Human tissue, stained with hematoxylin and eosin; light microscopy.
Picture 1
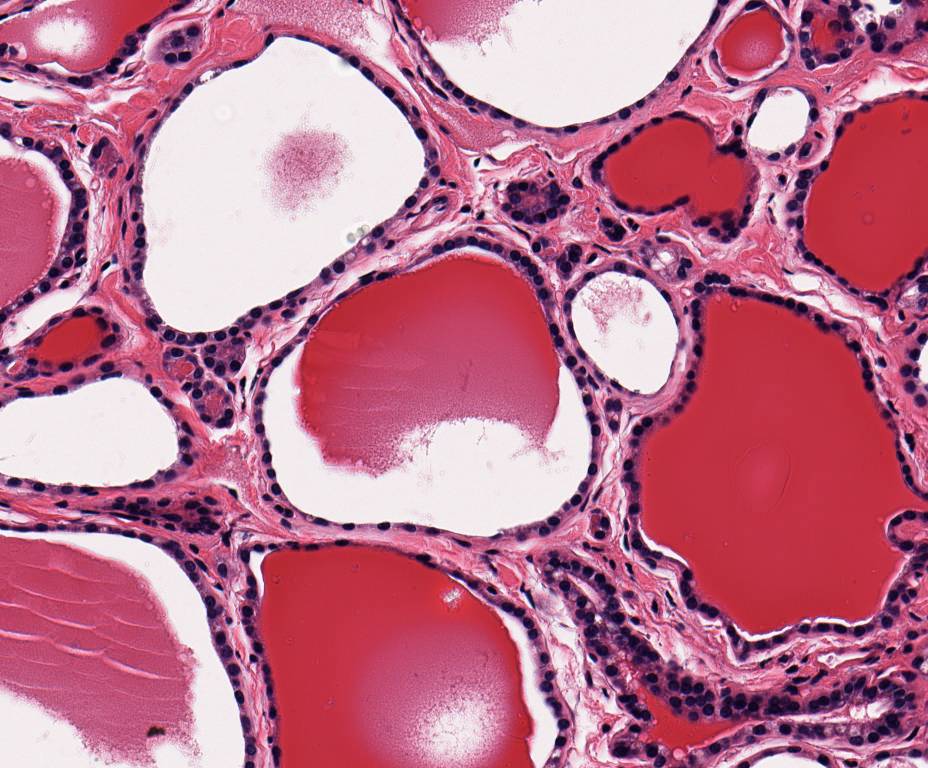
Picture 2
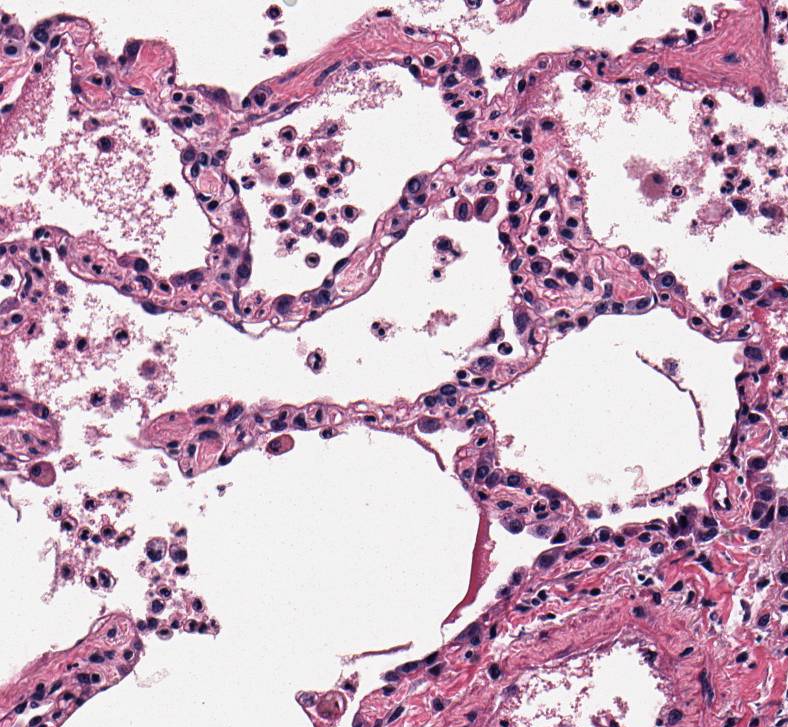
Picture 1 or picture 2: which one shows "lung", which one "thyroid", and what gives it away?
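The thyroid is shown in picture 1 and the lung in picture 2. Closely packed rounded follicles of widely varying size make up the whole thyroid field, each lined by a single layer of flattened to low cuboidal cells with small, round, darkly stained nuclei; near the lower right edge the follicles are smaller and their nuclei more crowded. The lung, in contrast, consists of large, irregular open spaces divided by thin, branching septa with pink collagen cores, which broaden into a fibrous band at the lower right. Within these spaces lie loose clusters of rounded cells with round nuclei and pink cytoplasm, densest at the upper centre and lower left.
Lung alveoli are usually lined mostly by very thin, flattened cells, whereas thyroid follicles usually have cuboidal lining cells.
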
